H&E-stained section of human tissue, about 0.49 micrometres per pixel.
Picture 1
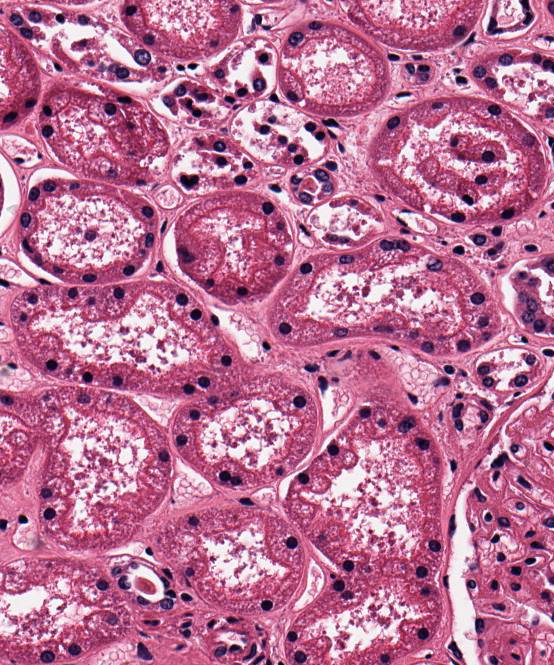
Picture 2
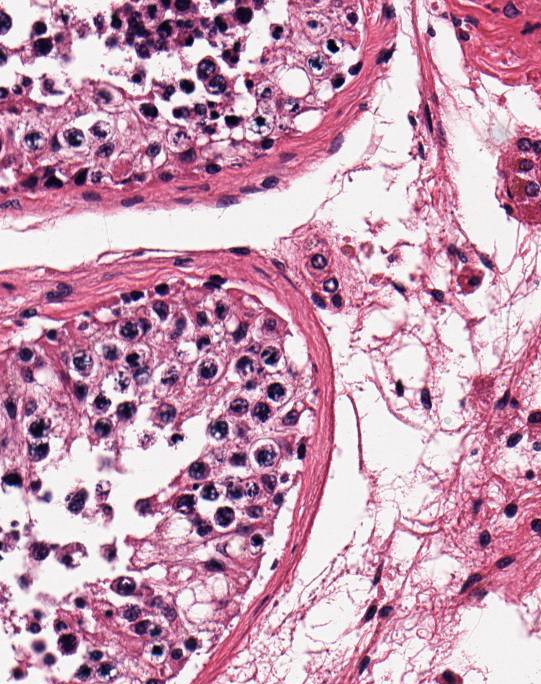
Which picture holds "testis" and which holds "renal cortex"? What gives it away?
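Here the renal cortex is picture 1 and the testis picture 2. Notice how closely packed round to oval tubule cross-sections fill picture 1, with thin strands of stroma between them. In picture 2, parts of two large rounded tubules take the left half, one at the top and one filling the lower left, while the right half is loose, wispy connective tissue with small spindle-shaped nuclei. Now compare the linings: most large tubules of the renal cortex have a single layer of cuboidal to low columnar cells, with abundant, deeply eosinophilic, granular cytoplasm and round, dark nuclei in one row toward the base. The testis tubules instead carry a stratified epithelium of many layers of rounded cells, many with large round nuclei, coarse, clumped dark chromatin and a rim of pale cytoplasm.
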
